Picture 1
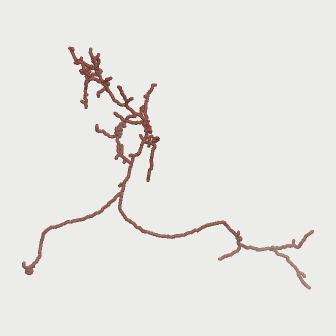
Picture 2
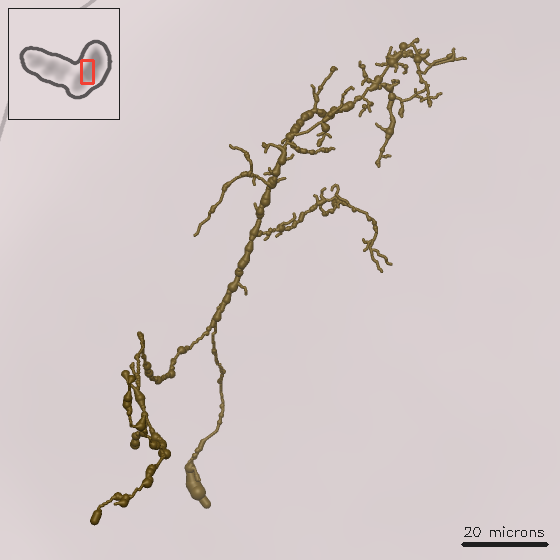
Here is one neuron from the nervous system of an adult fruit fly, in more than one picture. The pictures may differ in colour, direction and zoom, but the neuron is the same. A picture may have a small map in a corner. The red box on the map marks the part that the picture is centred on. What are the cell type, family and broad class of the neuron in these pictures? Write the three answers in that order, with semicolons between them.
CB1786_a; hemilineage LB3; central-brain intrinsic neuron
